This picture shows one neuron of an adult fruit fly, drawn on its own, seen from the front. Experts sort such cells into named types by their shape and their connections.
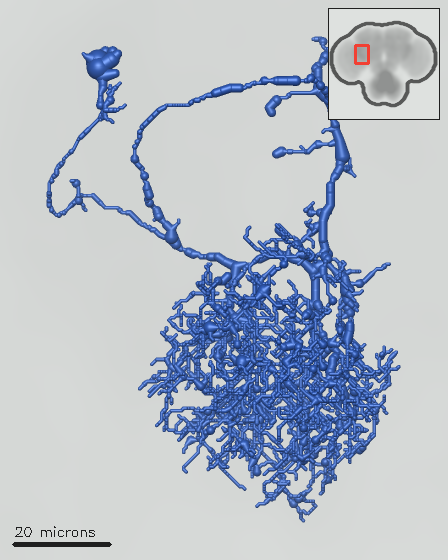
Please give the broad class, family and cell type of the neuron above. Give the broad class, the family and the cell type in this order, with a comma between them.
central-brain intrinsic neuron, hemilineage VLPa1_lateral, AVLP411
